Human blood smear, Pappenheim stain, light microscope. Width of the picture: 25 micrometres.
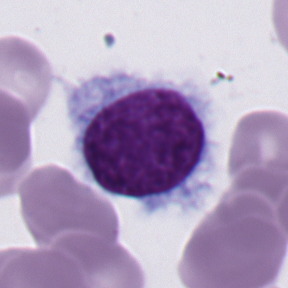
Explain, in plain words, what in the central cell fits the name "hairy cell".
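You're right that this is a hairy cell, so let's go through it together.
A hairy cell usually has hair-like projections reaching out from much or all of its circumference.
Look at the border here: it is ragged and fuzzy rather than smooth, and that ragged edge goes with those projections.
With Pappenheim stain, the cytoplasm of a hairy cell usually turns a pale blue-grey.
The cytoplasm in this cell is pale grey-blue, so its colour matches as well. Beyond that, you can simply see dark purple chromatin with a faintly mottled texture, and a rim of cytoplasm that is widest at the upper left of the nucleus.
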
